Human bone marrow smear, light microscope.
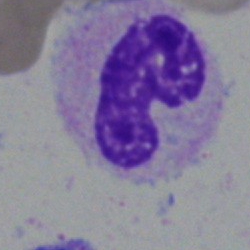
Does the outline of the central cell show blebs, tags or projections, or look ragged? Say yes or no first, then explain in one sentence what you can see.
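No. The cell outline is roughly round and smooth.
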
